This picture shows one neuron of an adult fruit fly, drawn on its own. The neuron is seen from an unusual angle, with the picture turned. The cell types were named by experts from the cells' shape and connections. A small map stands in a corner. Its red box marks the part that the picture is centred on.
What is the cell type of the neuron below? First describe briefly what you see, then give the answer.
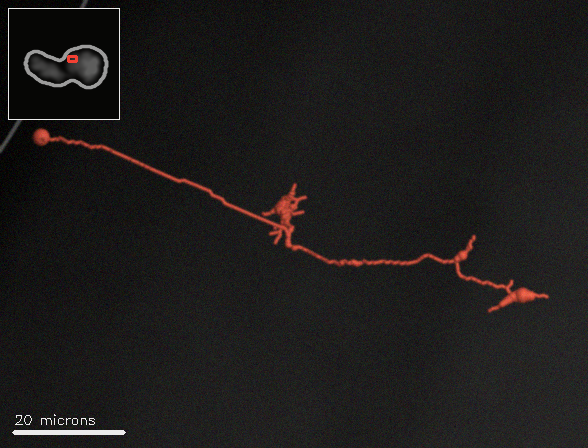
By the scale bar it is about 95 microns wide in this view. In this view it is more than twice as wide as it is tall. Its broad class is optic-lobe intrinsic neuron. Its cell type is T3.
